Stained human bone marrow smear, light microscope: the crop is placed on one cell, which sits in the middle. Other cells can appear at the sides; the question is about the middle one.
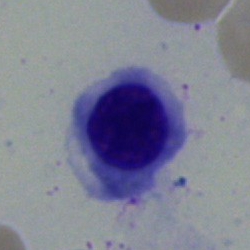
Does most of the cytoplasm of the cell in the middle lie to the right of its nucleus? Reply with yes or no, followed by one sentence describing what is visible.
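No. The band of cytoplasm is broader on the lower-left side of the nucleus than on the upper-right side.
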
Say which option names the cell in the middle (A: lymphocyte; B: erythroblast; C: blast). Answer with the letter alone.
B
